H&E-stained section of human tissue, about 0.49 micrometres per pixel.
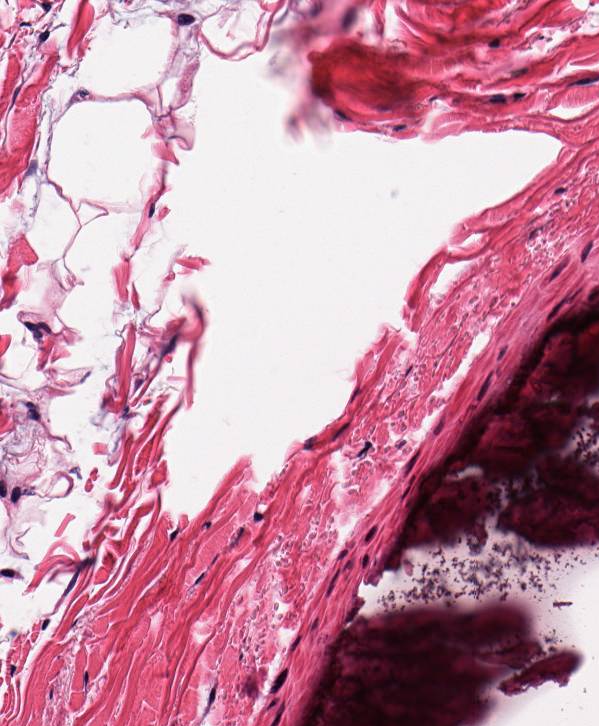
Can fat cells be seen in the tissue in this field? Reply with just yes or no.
Yes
